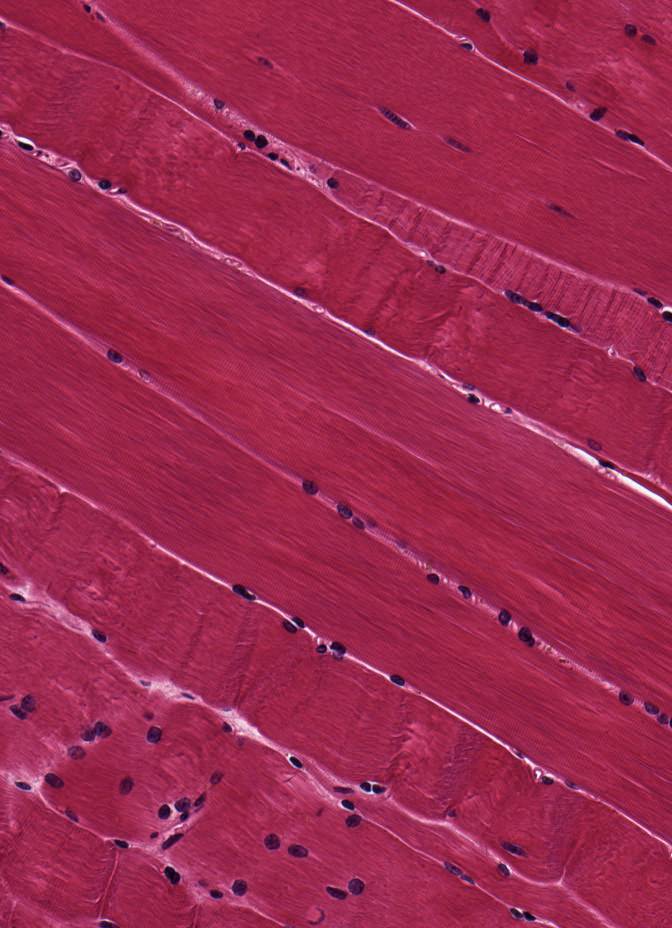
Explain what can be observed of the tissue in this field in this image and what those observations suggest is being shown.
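Fine transverse cross-striations show here, most plainly in the fibre near the right edge in the upper third. The nuclei are dark, flattened ovals sitting at the fibre edges, not in the middle. The cytoplasm is deeply and evenly eosinophilic, and the fibres lie side by side without branching or joining one another. This is skeletal muscle.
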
